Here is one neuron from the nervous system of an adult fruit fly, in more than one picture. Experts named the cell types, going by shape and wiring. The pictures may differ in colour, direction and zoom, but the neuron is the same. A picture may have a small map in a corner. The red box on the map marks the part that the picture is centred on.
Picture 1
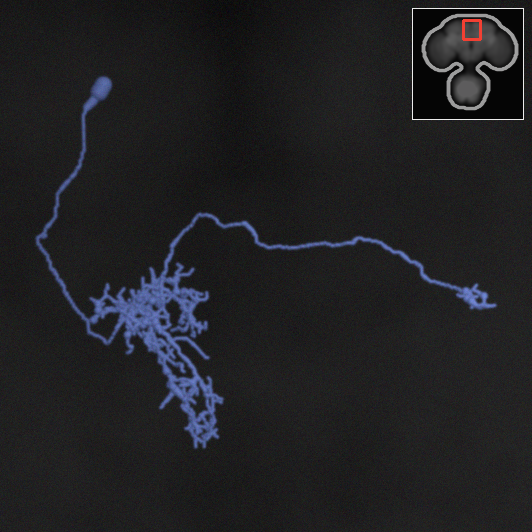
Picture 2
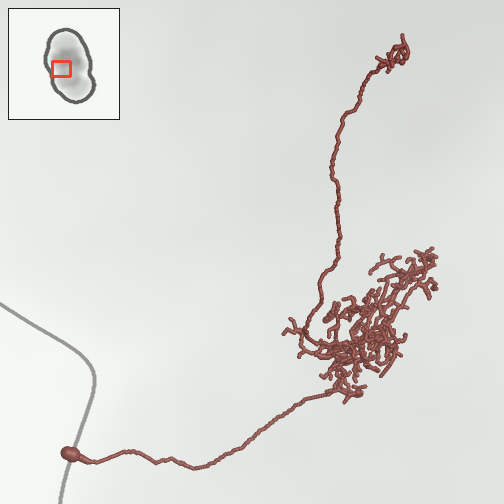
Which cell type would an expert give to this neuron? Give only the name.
FC2A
